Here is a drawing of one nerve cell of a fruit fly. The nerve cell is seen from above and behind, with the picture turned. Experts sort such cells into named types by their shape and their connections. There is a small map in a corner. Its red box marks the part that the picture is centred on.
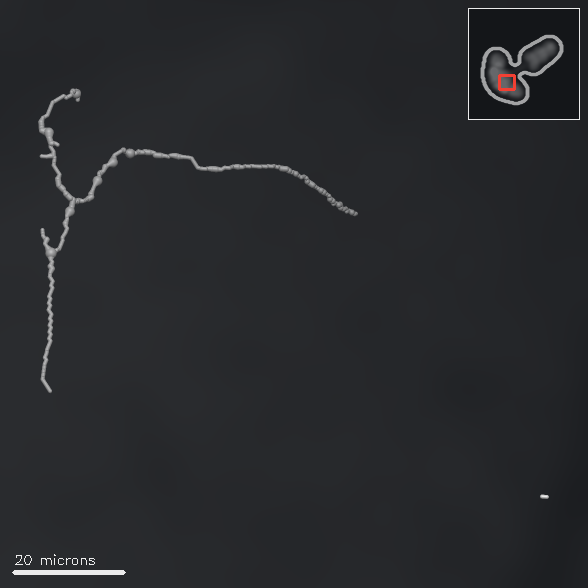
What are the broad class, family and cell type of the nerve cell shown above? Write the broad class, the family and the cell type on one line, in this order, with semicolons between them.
sensory neuron entering the brain; class gustatory; LB4b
